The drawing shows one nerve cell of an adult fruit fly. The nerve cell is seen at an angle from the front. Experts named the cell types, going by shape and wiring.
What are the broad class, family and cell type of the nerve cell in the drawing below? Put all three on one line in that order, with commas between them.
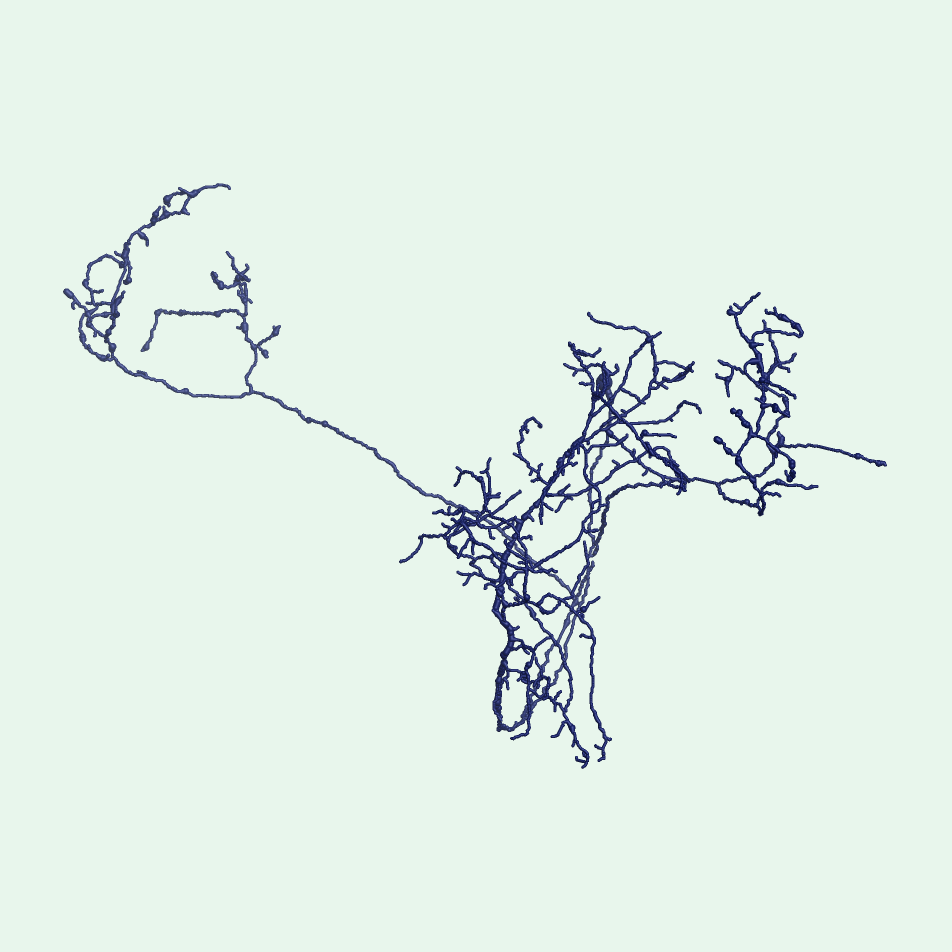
central-brain intrinsic neuron, hemilineage DM1_antero_dorsal, CRE083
